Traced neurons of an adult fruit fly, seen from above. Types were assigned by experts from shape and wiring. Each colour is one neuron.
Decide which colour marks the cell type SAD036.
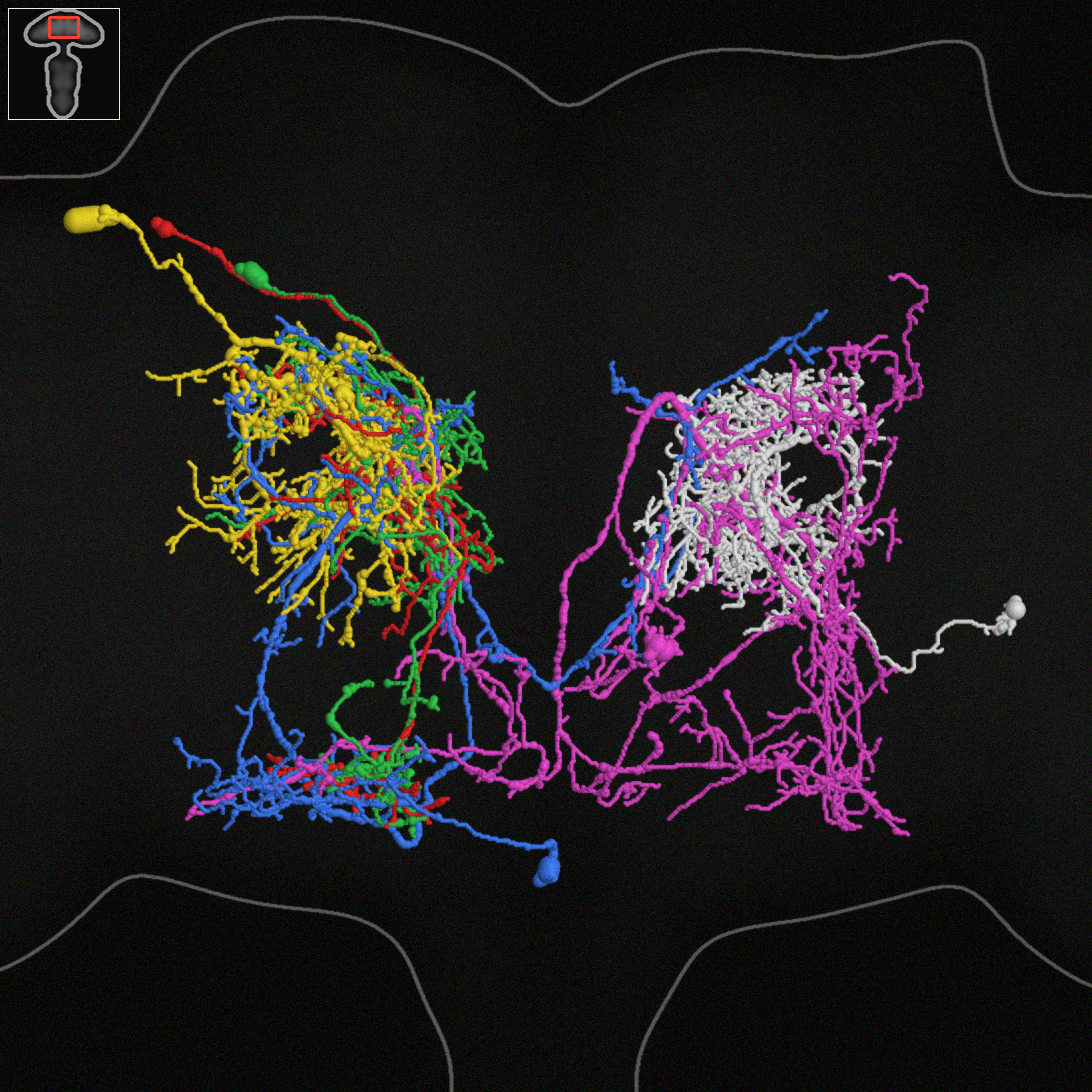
yellow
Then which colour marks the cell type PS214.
blue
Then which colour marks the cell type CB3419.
red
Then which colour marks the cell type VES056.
magenta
